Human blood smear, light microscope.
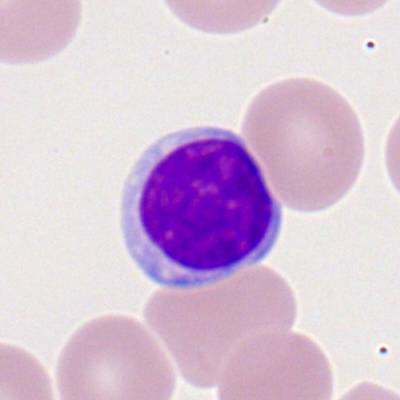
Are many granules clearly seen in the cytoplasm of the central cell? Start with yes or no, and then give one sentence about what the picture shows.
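No. No granules are visible in the cytoplasm.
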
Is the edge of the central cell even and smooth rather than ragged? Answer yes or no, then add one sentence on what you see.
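Yes. The cell outline is round and smooth.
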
